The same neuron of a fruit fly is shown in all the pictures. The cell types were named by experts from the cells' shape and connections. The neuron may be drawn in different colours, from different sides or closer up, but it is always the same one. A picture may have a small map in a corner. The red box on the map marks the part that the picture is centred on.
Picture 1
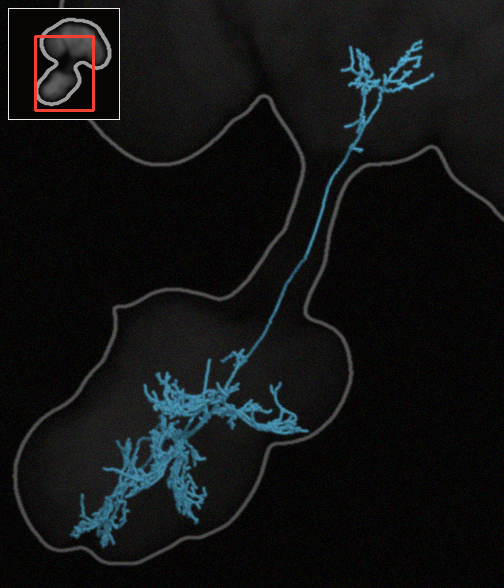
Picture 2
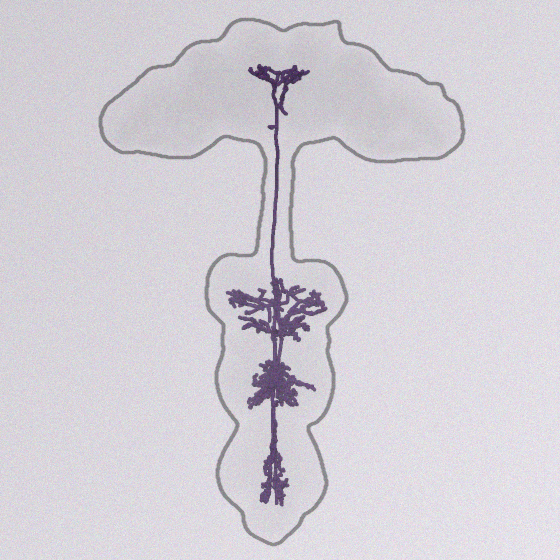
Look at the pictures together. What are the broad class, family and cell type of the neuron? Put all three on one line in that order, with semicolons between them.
ascending neuron; hemilineage 05B; AN05B021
